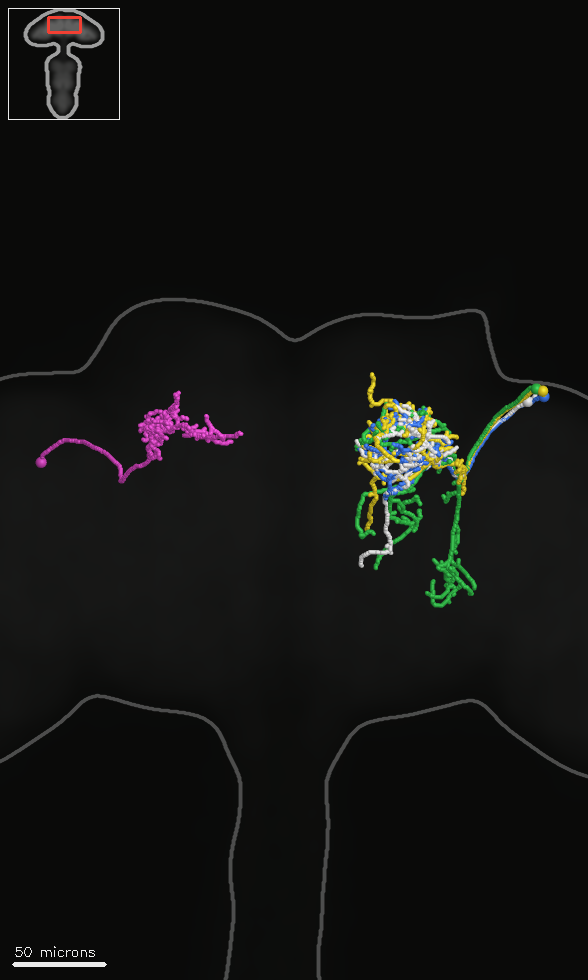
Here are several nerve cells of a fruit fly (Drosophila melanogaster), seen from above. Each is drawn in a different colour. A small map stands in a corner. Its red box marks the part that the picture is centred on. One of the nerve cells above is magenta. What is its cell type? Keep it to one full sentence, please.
The type of this neuron is the cell type CB2066.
